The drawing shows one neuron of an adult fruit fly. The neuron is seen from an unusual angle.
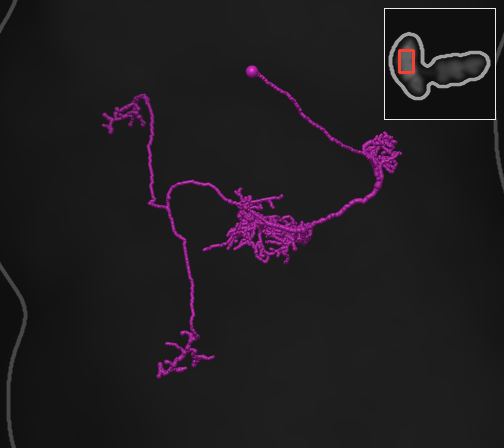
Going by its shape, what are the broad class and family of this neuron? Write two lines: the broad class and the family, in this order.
central-brain intrinsic neuron
class CX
